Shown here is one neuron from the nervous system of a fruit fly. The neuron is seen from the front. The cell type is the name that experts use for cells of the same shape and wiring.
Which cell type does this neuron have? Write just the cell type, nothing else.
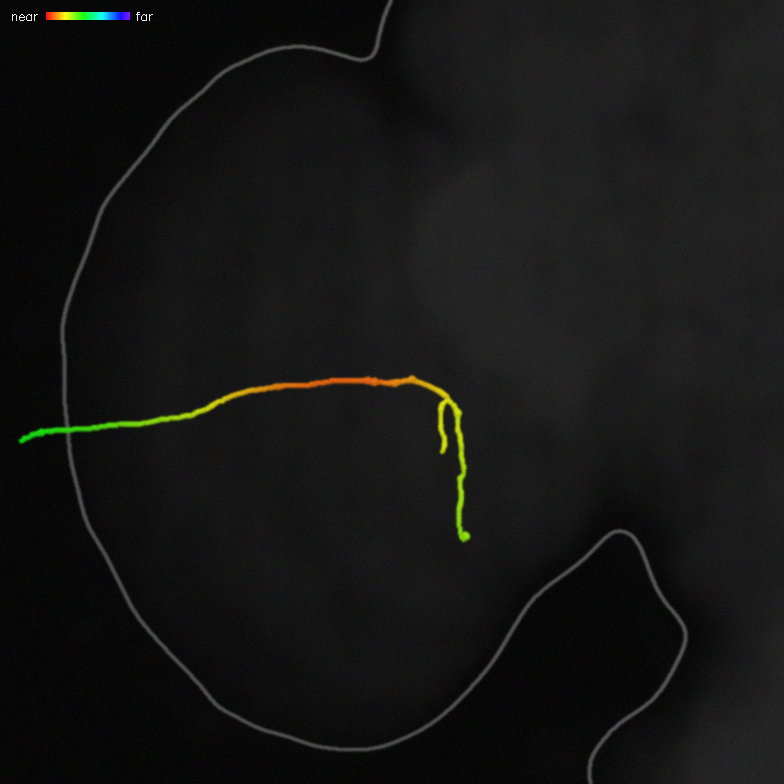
HBeyelet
